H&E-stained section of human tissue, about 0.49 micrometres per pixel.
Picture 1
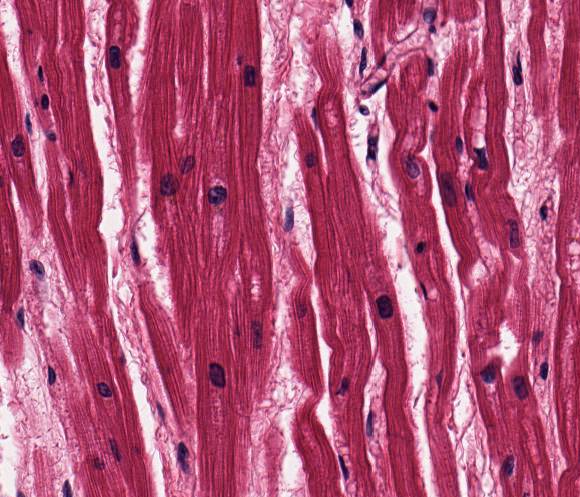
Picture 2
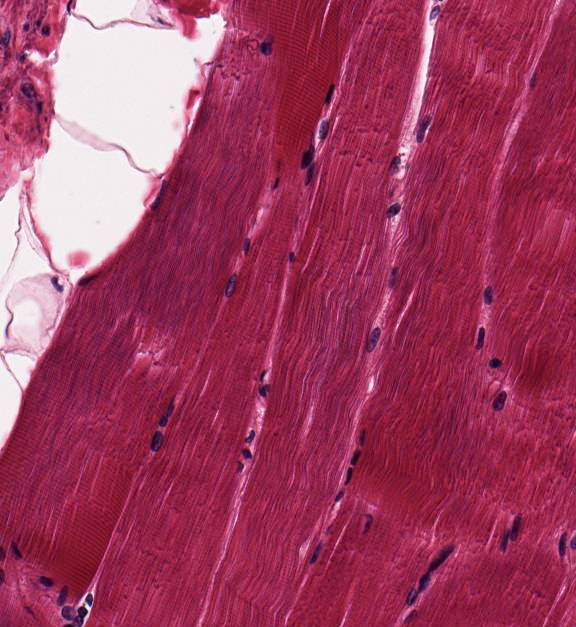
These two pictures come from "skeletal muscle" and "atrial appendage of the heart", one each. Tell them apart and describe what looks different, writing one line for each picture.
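The field in picture 1 comes from the atrial appendage of the heart. The muscle nuclei are oval and lie centrally within the fibres.
The field in picture 2 comes from the skeletal muscle. The nuclei are elongated, dark and lie at the edges of the fibres rather than in their centres.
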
